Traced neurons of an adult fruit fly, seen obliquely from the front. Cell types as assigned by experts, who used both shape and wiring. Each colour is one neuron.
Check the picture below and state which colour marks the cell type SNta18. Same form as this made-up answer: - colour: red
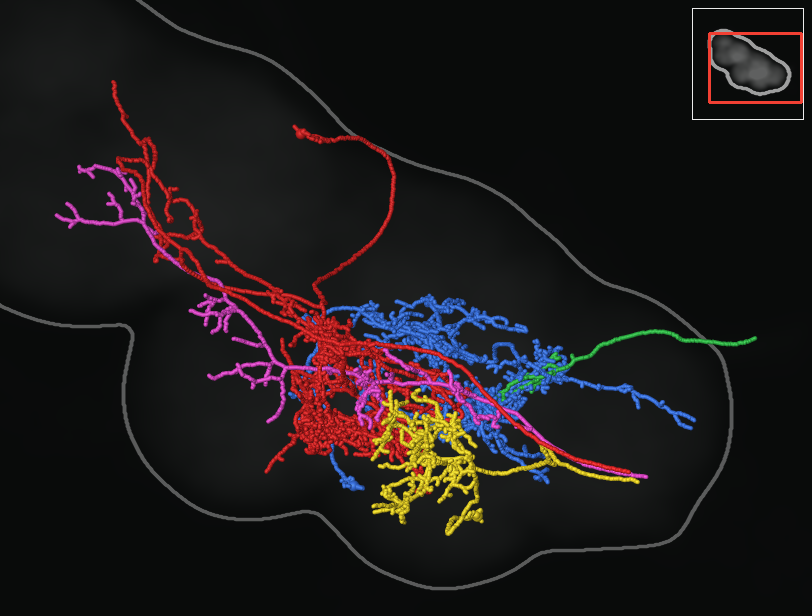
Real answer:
- colour: green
